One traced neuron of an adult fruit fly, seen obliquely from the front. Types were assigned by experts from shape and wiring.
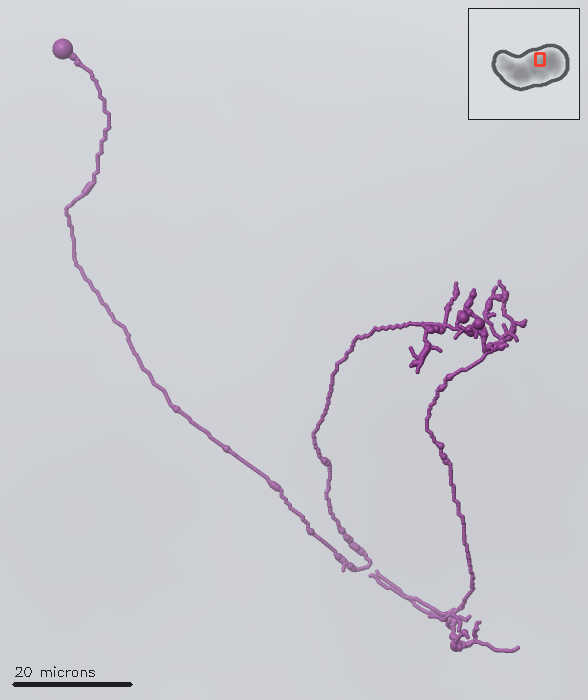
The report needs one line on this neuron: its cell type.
vDeltaA_a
